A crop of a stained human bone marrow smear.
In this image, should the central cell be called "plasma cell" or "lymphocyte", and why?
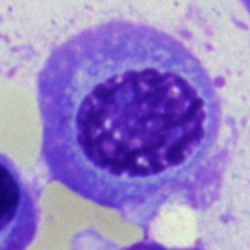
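Plasma cell. Deciding point: abundant cytoplasm forms a wide rim around the nucleus.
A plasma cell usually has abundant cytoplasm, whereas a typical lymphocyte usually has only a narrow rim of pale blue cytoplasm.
Cytoplasm lilac-blue, with a paler band encircling the whole nucleus. Chromatin in coarse dark clumps separated by small pale spots.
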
